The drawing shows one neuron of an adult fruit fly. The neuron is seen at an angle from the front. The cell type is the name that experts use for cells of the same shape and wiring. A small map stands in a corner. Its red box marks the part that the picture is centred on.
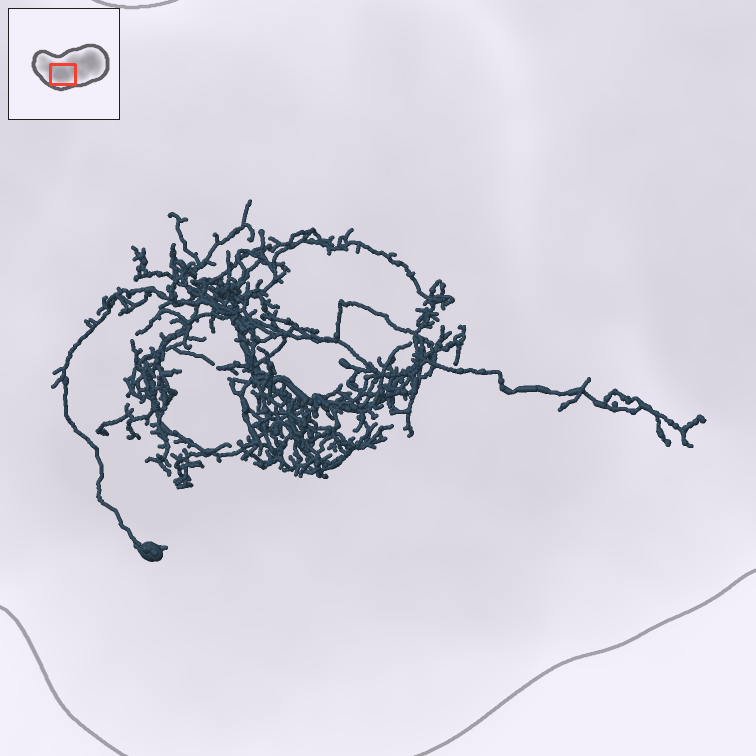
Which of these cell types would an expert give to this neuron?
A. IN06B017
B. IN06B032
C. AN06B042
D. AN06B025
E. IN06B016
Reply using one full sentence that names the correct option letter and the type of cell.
Among the options, B names the cell type of the neuron, namely IN06B032.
